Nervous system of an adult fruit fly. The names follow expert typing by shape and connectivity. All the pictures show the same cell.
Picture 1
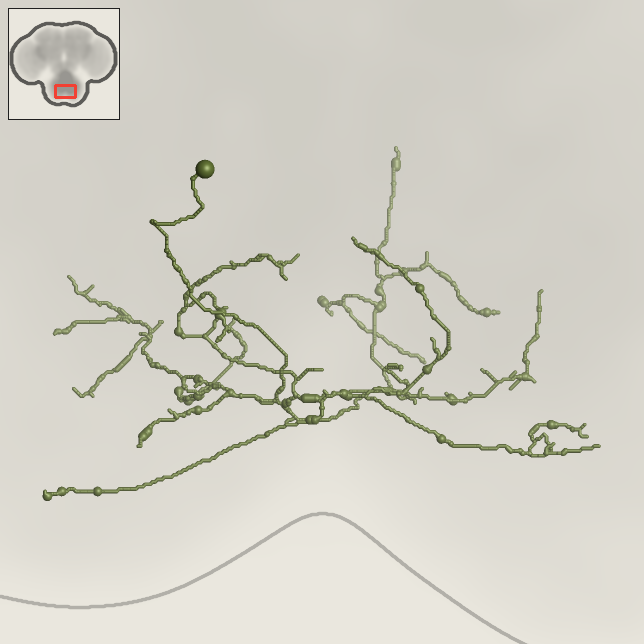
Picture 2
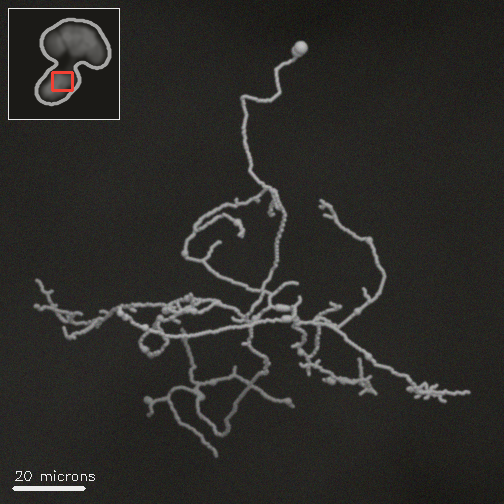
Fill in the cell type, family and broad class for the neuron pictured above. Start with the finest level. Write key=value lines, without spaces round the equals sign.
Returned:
cell_type=IN09B050
family=hemilineage 09B
broad_class=nerve-cord intrinsic neuron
